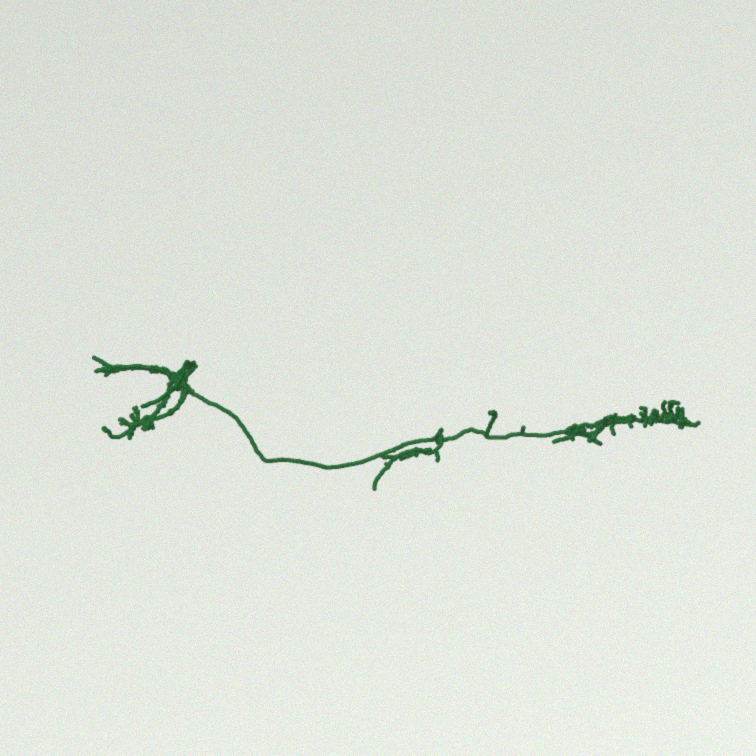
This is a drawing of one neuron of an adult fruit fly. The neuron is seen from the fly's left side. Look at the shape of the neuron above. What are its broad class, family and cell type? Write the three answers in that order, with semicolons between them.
descending neuron; DNge; DNge172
